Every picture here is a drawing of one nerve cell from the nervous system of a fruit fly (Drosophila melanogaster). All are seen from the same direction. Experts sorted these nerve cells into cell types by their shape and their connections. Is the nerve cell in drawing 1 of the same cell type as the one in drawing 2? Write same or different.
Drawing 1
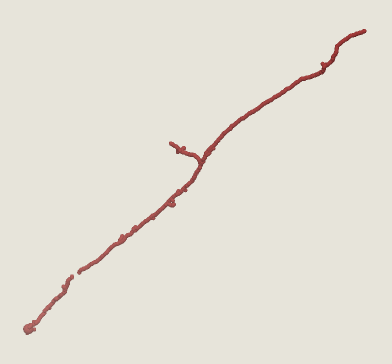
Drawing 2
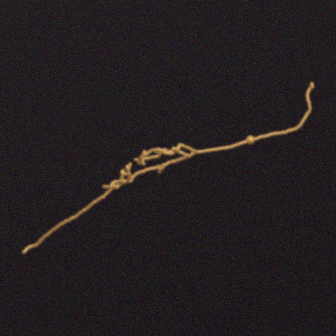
different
